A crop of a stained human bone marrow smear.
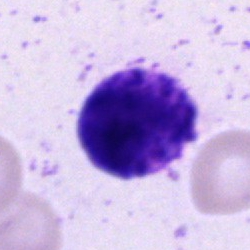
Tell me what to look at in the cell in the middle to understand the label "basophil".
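This is a basophil, and the granules are what you notice first: coarse, dark purple, crowding the whole cell. They hide most of the nucleus beneath them, and that goes with a basophil.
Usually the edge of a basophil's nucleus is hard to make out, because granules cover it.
Granules also reach the cell margin and give the right edge a bumpy look. Between them, almost no clear pale cytoplasm shows.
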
